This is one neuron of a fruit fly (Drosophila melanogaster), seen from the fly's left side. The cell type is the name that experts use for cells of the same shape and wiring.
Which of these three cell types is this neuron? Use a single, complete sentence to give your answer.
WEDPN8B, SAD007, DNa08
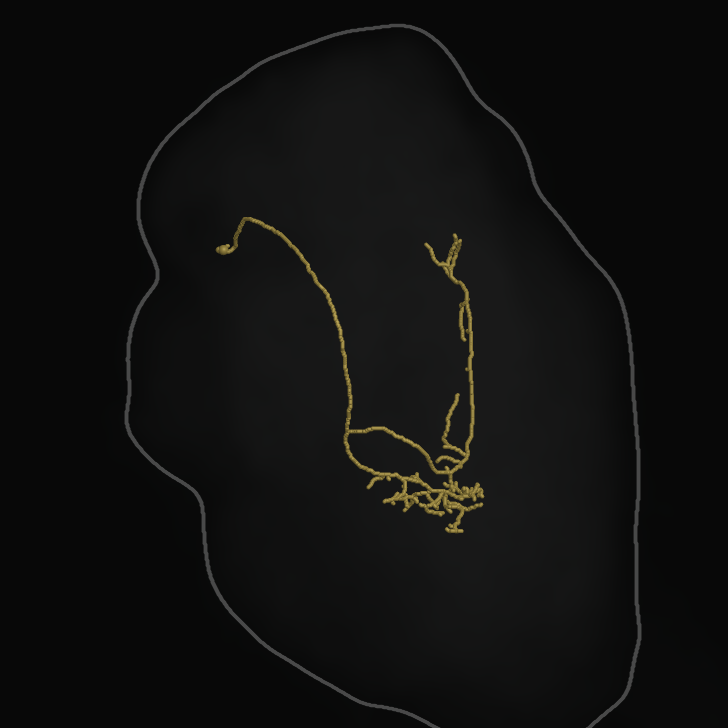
The type of this neuron is the cell type WEDPN8B.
